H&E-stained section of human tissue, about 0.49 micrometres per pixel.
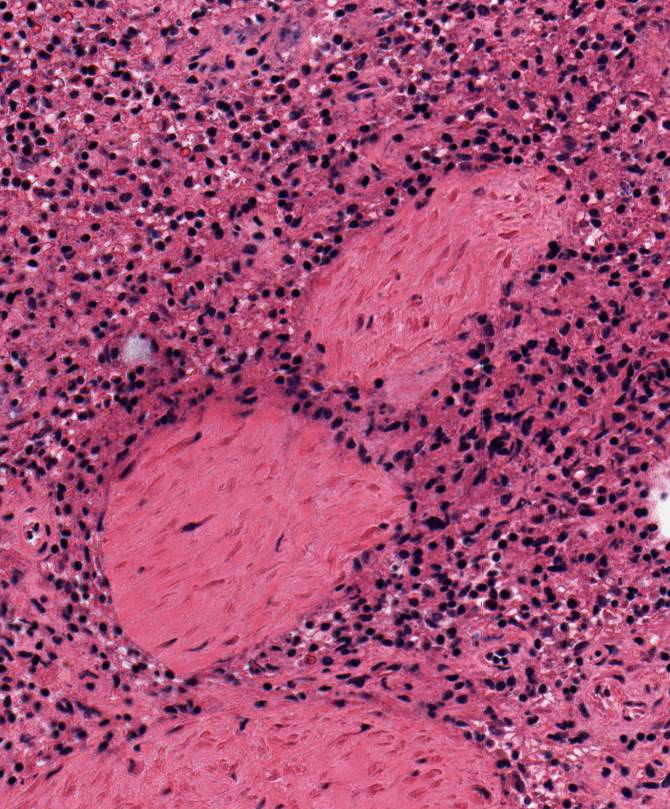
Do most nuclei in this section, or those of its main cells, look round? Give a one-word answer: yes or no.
Yes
